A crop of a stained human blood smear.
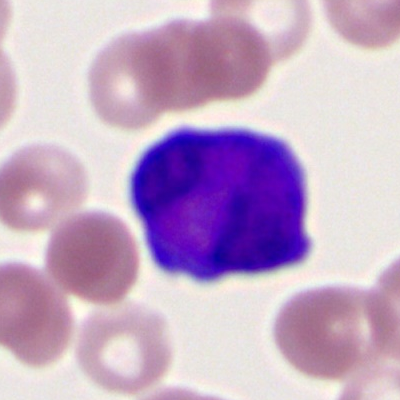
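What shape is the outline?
Irregular and somewhat angular, not smoothly round.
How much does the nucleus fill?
Nearly the whole cell.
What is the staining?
Deep blue-purple throughout, paler purple toward the centre and lower part.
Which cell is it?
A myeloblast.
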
